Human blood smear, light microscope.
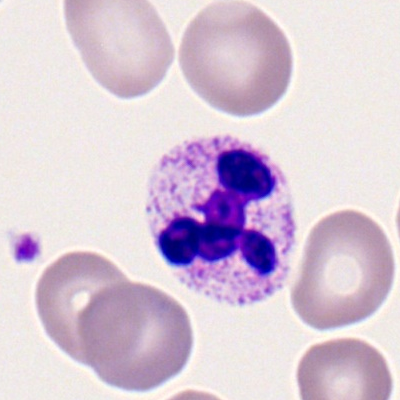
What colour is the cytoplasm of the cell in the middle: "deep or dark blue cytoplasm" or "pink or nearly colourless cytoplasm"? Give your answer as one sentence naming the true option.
Neither blue nor grey is found in its cytoplasm, which is pink, salmon or almost colourless.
